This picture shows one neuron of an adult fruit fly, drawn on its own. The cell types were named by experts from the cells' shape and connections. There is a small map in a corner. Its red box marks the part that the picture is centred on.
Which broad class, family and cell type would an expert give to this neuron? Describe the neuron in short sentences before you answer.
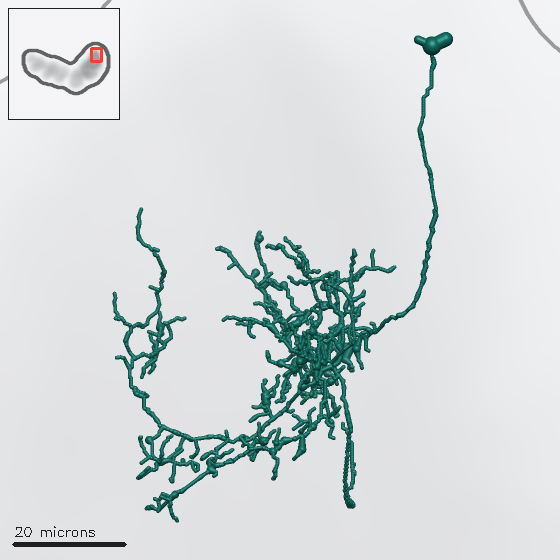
The cell body can be seen at the upper right of the picture. By the scale bar it is about 85 microns tall in this view. Dozens of branch ends can be seen. Its broad class is central-brain intrinsic neuron. Its family is hemilineage SLPal1. The cell type is LHAD1f4.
